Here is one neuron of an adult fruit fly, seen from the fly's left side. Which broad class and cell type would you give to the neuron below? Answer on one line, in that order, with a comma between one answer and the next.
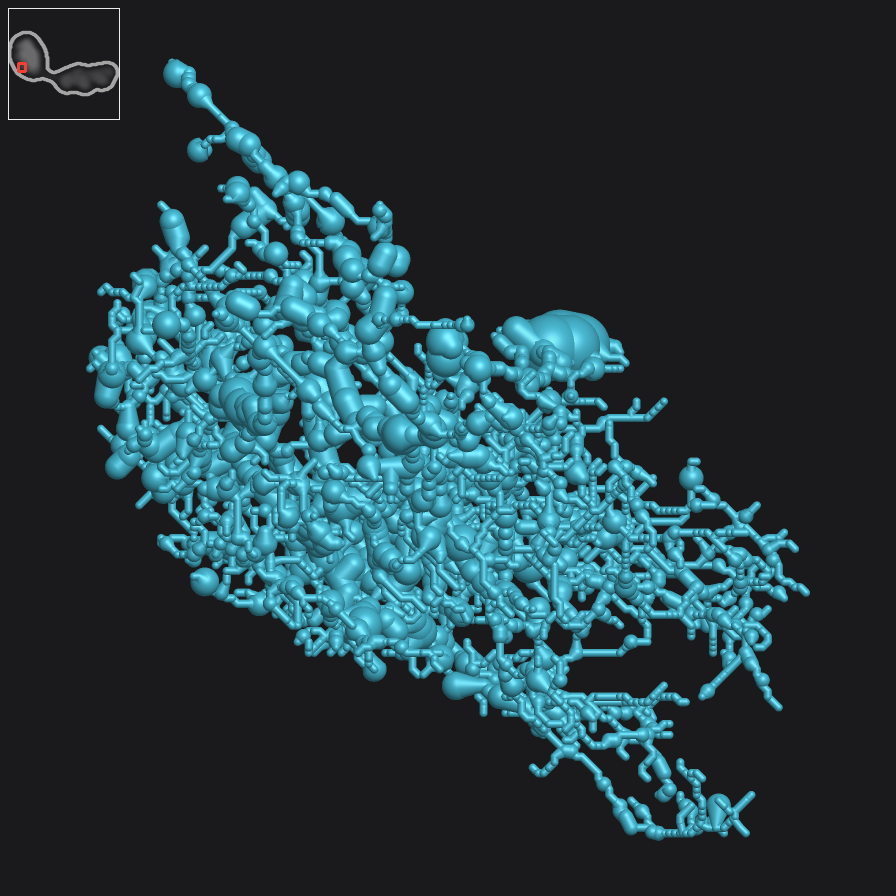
central-brain intrinsic neuron, GNG024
